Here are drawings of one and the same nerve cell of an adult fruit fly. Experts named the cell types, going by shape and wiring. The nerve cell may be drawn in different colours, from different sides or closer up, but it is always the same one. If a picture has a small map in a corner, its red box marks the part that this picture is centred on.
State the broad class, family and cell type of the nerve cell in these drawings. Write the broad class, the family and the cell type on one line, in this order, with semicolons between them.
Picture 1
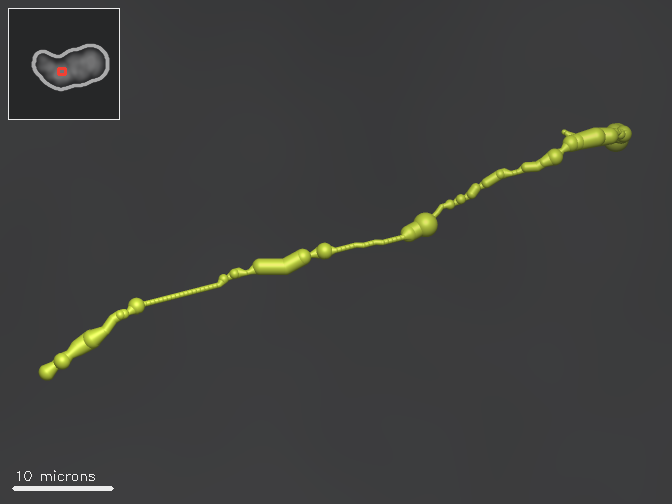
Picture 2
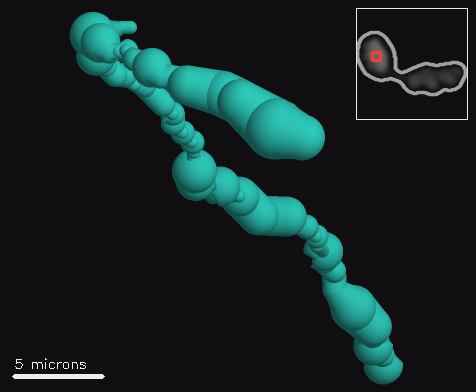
photoreceptor or other optic-lobe sensory neuron; class visual; R8y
